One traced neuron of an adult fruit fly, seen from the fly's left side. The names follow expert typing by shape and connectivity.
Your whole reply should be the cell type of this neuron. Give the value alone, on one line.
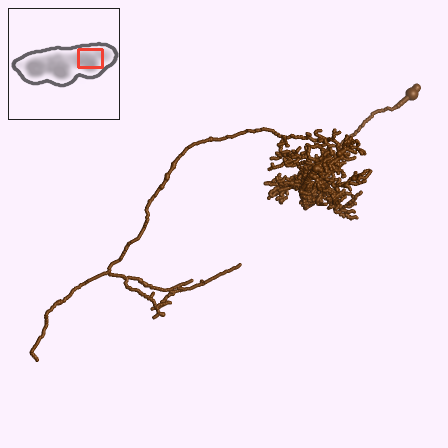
IN01A061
